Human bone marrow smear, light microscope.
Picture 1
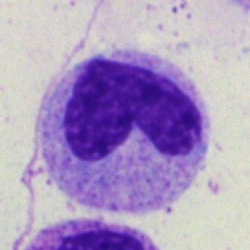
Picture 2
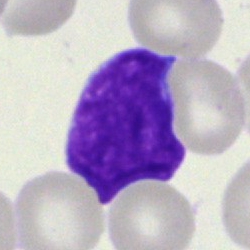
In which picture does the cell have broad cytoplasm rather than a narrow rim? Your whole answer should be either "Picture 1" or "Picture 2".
Picture 1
